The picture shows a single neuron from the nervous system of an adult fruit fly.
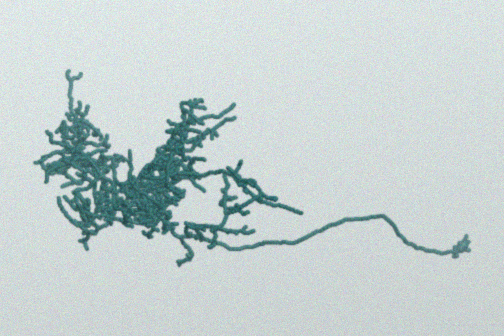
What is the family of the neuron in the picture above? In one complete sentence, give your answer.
Family hemilineage DL2_ventral is the one that contains this neuron.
